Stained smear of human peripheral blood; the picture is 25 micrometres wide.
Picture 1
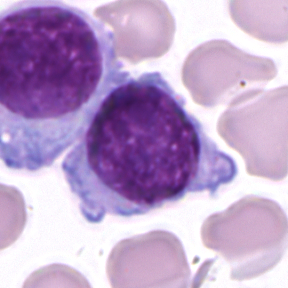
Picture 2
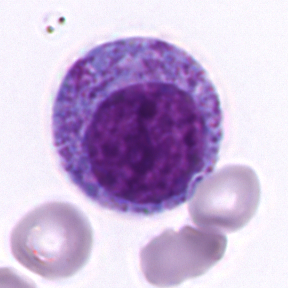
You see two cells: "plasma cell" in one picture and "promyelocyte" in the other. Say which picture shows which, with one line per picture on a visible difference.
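Picture 1 – plasma cell. No distinct granules are visible in the cytoplasm.
Picture 2 – promyelocyte. Numerous purple granules are scattered throughout the cytoplasm.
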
